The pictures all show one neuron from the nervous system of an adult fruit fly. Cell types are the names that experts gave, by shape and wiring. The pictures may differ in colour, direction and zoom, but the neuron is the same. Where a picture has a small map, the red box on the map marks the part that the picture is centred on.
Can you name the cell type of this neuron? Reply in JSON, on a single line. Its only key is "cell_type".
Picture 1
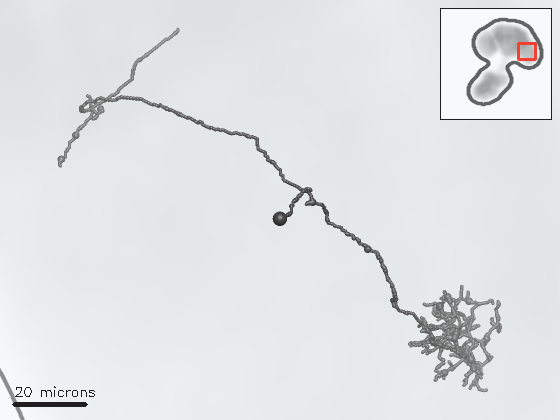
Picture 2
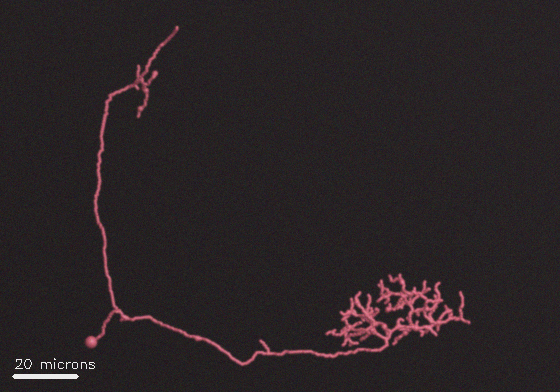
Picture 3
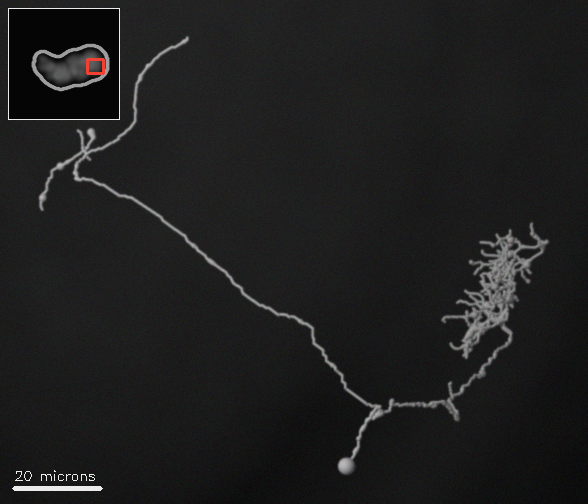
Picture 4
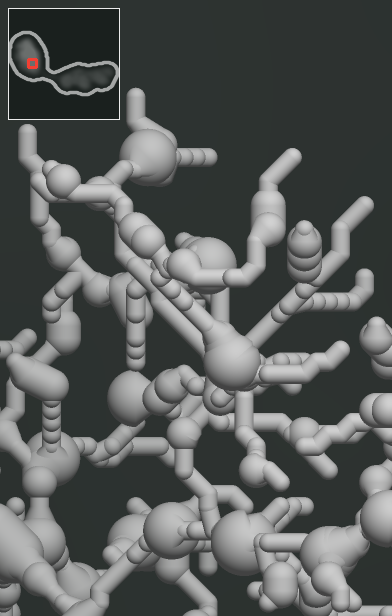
{"cell_type": "MeLo7"}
